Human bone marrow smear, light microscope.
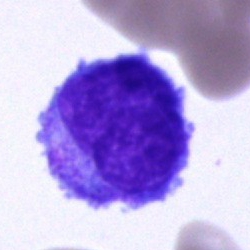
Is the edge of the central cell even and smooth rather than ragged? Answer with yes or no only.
No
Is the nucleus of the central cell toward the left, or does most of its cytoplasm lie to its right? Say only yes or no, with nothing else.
No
